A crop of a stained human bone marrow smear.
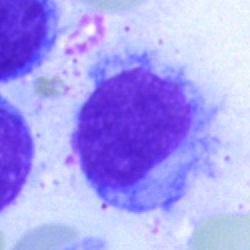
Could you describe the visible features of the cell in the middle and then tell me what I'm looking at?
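Colour first: the cytoplasm is pale to medium blue. Width next: it is wider on the lower right side than on the upper left. Edge: the outer margin of the cytoplasm is ragged and fuzzy, not smooth. Vacuoles: no clear ones are seen. Last, the name: this is a hairy cell.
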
